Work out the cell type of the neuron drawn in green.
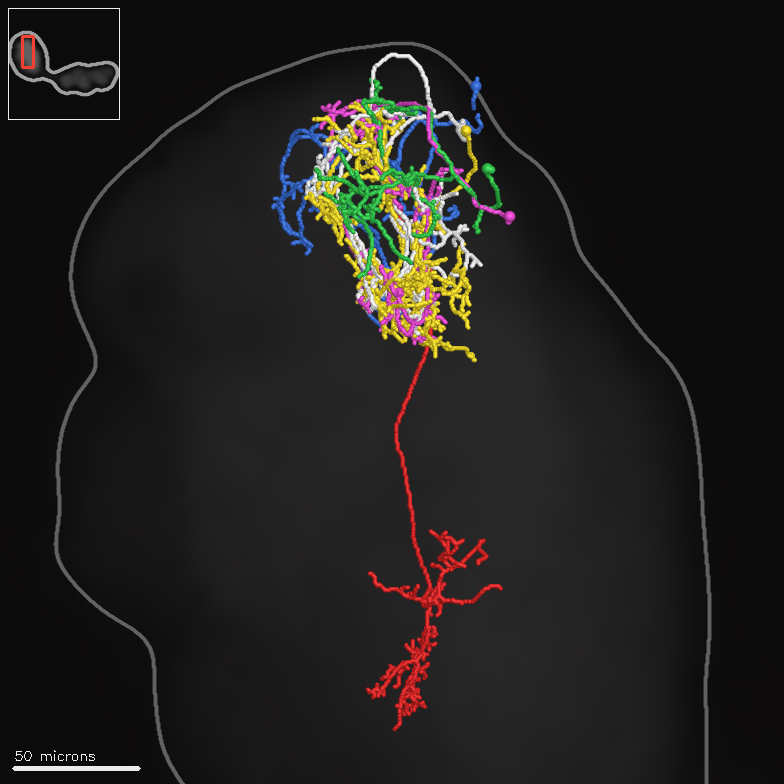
SLP274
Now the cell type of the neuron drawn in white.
SLP286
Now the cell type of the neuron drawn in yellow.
SLP255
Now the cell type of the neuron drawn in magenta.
SLP275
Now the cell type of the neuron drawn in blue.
SLP285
